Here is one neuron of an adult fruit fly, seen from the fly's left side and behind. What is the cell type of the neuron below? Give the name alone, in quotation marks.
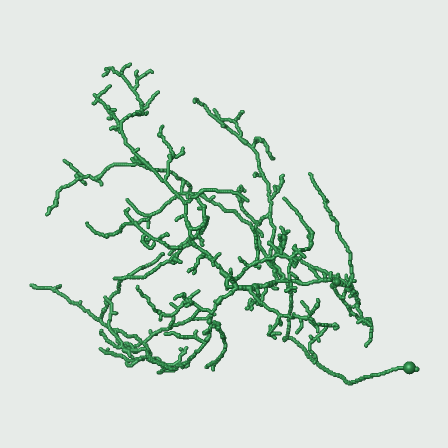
"IN04B052"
